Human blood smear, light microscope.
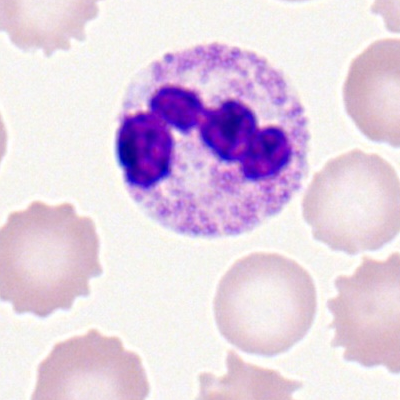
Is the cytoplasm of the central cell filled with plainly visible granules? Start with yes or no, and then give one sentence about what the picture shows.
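Yes. Fine violet granules are scattered throughout the cytoplasm.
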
